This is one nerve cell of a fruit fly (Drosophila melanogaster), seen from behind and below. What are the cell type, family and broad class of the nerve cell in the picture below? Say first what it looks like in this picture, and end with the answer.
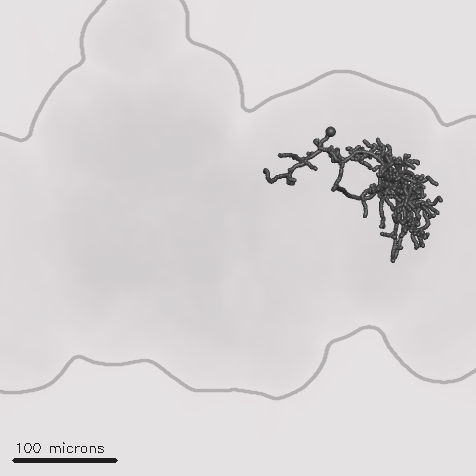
By the scale bar it is about 170 microns wide in this view. In this view it is wider than it is tall. It is of cell type LT43. Its family is hemilineage VLPp&l1_posterior. It is a visual projection neuron.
